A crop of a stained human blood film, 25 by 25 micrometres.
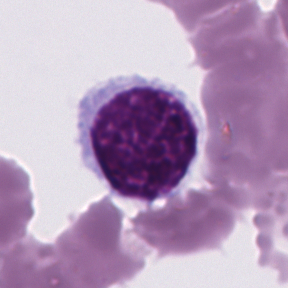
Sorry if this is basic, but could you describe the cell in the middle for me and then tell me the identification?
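First, the cytoplasm: it forms only a narrow rim around the nucleus. That rim is wider on the upper left than on the lower right. Next, the outline: it is frayed, with fine irregular projections. Last, granules: none are visible in the cytoplasm. Its name: hairy cell.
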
